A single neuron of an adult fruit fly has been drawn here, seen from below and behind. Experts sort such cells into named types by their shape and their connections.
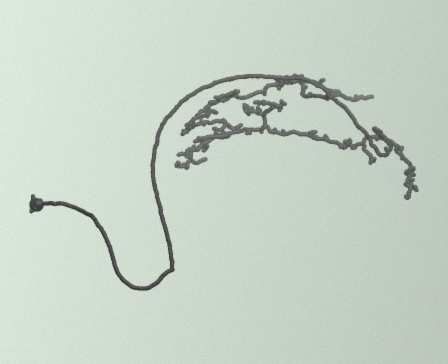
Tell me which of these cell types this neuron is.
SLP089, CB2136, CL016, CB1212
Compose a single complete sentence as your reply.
The type assigned to this neuron is CB2136.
